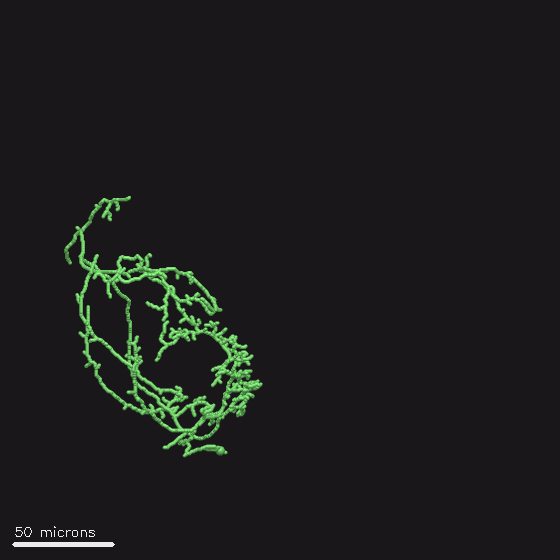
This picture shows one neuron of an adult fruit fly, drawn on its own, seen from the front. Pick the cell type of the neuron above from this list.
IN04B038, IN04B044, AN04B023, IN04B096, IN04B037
IN04B038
